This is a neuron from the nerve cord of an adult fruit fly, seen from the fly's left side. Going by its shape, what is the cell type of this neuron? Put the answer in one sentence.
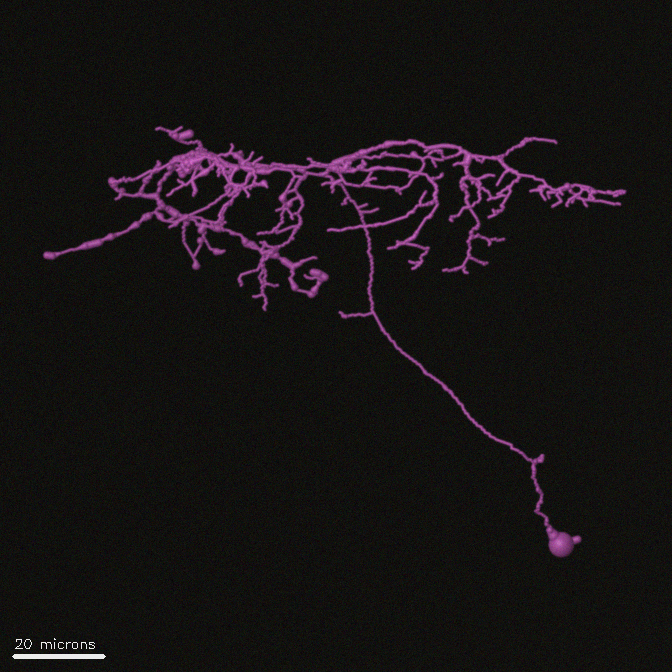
The cell type is IN03B070.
